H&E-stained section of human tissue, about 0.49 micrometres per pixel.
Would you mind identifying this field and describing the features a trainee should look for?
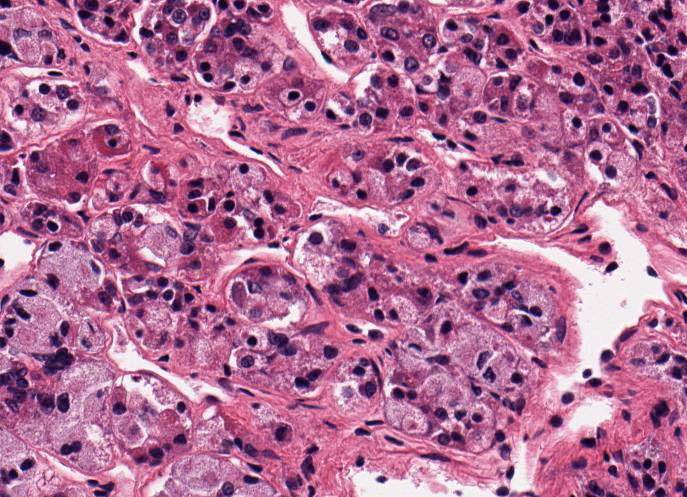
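This is mainly the pars distalis of the pituitary. Notice first that the nests are solid, with no gland lumens.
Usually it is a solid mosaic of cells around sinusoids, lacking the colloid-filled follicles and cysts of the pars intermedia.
Throughout, large polygonal cells with abundant, finely granular, pale pink to greyish-violet cytoplasm form rounded nests between bands of pink fibrous tissue.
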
